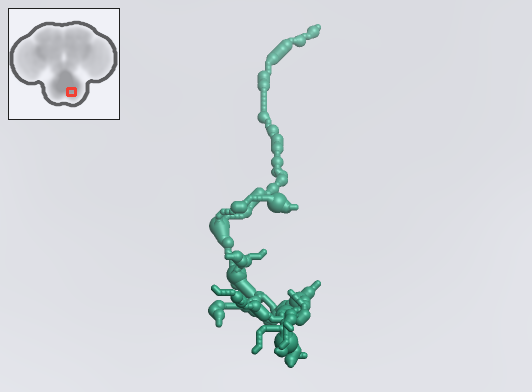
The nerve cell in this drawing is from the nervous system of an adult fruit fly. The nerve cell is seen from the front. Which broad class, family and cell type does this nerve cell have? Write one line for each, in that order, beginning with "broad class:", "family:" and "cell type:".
broad class: sensory neuron entering the nerve cord
family: class mechanosensory tactile
cell type: SNta29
